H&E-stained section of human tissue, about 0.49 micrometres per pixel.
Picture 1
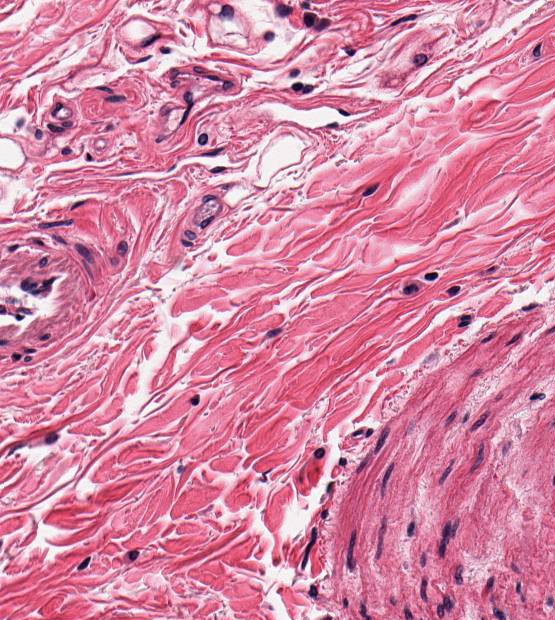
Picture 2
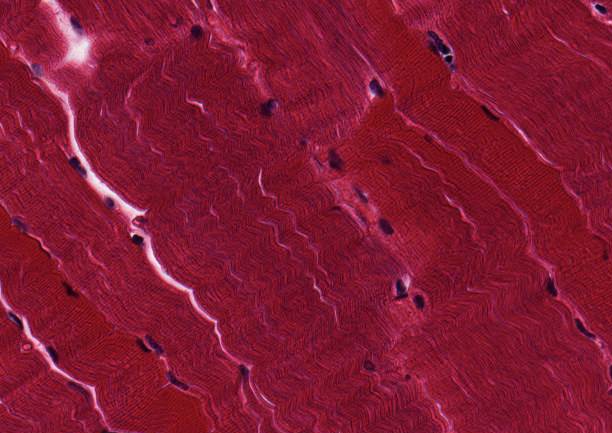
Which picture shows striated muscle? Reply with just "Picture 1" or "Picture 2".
Picture 2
